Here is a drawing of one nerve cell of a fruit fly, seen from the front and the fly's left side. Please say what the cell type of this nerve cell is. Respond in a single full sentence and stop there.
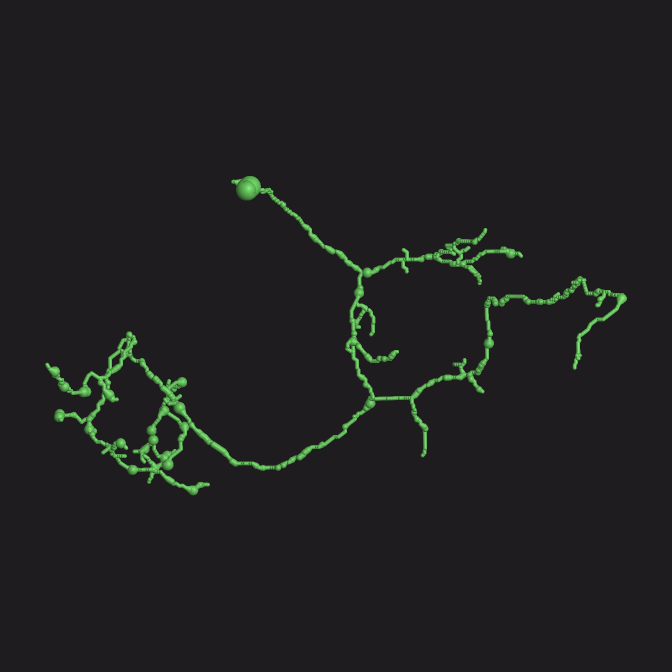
Included in the cell type CB2720 is this nerve cell.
